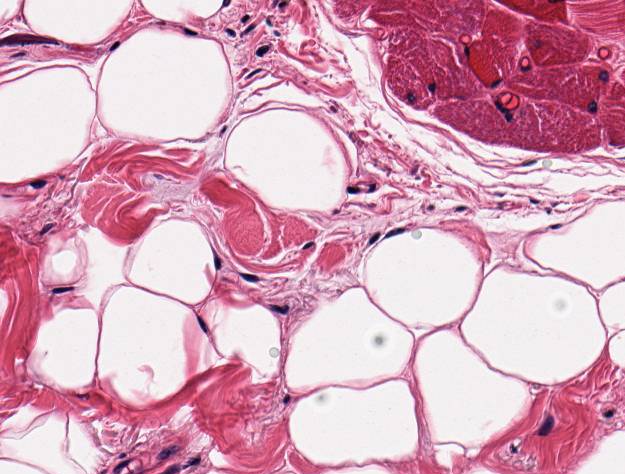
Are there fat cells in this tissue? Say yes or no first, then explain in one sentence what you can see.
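Yes. Most of the field is filled by large, empty, rounded-to-polygonal adipocytes with thin pink rims.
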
